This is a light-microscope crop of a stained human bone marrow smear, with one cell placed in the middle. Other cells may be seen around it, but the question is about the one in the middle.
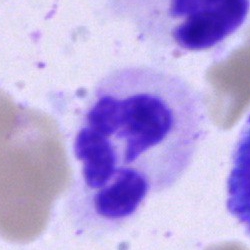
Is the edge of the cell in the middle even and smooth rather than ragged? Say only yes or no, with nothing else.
Yes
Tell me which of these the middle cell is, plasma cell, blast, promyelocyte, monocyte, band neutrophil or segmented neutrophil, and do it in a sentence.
In the central position of this crop, the cell is a segmented neutrophil.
